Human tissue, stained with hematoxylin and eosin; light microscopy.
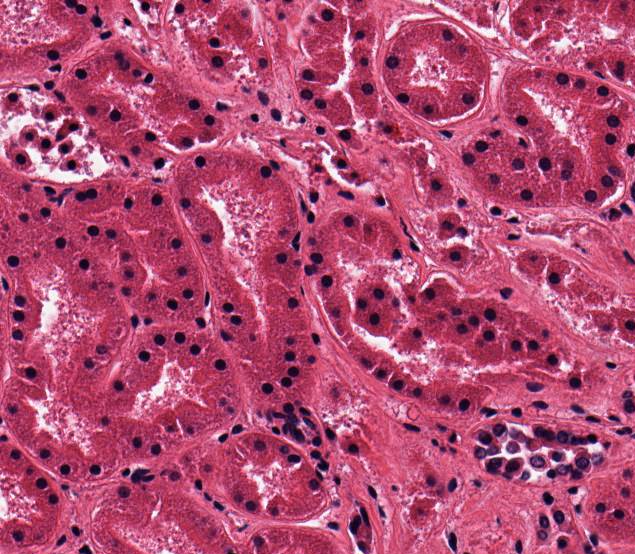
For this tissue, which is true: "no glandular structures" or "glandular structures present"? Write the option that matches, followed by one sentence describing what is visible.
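Glandular structures present. The whole field is packed with closely set tubules cut in various planes.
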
